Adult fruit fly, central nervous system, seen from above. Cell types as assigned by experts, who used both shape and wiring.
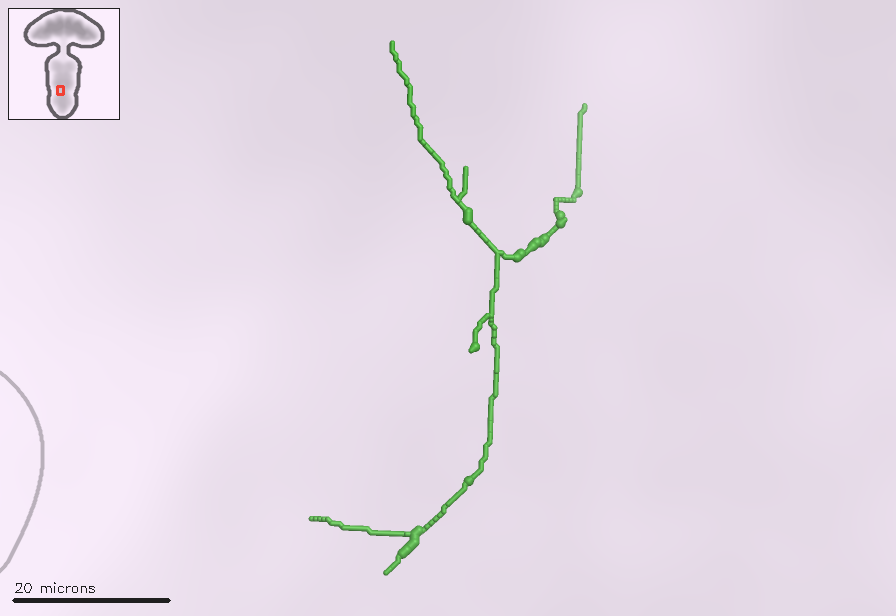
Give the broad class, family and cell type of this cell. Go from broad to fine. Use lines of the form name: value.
broad class: nerve-cord intrinsic neuron
family: hemilineage 17A
cell type: IN17A116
